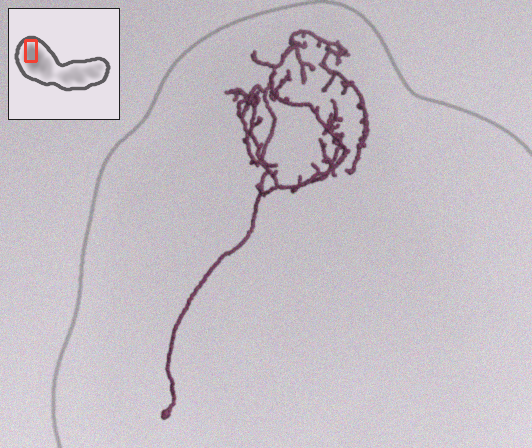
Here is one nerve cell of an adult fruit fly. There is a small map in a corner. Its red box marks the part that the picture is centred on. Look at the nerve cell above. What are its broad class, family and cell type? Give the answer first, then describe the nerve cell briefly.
It is a central-brain intrinsic neuron. Its family is hemilineage LHa2. Its cell type is LHAV2i4. The picture shows dozens of branch ends. As drawn here it is taller than it is wide.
